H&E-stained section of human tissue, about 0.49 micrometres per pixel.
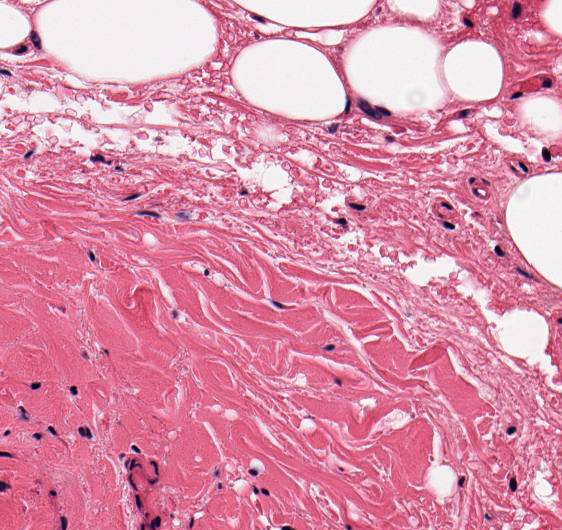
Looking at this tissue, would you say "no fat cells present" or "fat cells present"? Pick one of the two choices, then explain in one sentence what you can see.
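Fat cells present. Dense collagenous connective tissue fills the lower half of the field, with fat along the top.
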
